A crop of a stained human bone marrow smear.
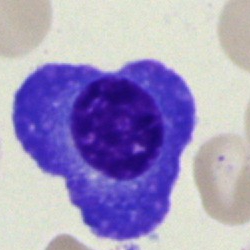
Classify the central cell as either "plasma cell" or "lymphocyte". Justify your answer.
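This is a plasma cell. Its cytoplasm is deep blue and abundant, taking up more of the cell than the nucleus does.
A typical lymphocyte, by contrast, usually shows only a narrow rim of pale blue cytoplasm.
The nucleus sits in the upper half of the cell.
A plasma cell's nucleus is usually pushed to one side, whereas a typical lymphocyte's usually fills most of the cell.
A paler zone of cytoplasm lies beside the nucleus.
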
